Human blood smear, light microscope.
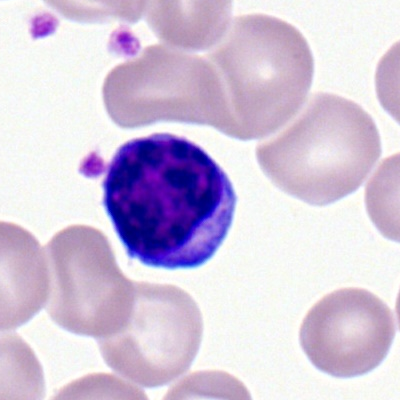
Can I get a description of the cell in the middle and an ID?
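Dark purple, coarsely clumped chromatin packs a nucleus that fills most of the cell. Mostly along the lower right lies a thin crescent of pale blue cytoplasm. The cell is a lymphocyte.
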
